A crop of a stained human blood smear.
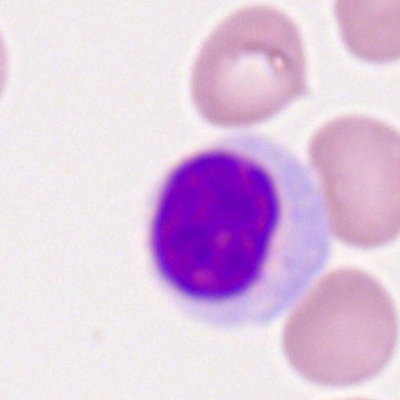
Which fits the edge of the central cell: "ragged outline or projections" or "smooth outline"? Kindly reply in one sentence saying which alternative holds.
Smooth rather than rough is the outline of this cell.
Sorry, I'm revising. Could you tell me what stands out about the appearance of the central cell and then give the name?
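Notice first that the nucleus sits off-centre, toward the left side of the cell. Its chromatin is dense and deep purple. On the right side of the nucleus, the pale blue cytoplasm forms a broad crescent. This cell is a lymphocyte.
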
